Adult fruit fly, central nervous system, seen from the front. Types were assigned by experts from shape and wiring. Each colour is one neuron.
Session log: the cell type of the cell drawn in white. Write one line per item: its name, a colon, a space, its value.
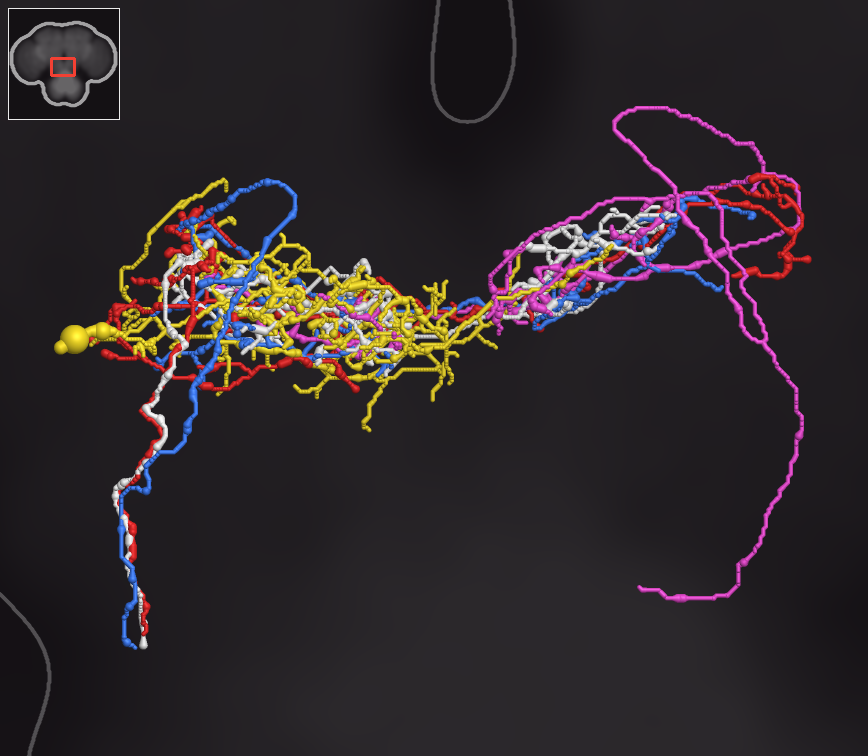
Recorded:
cell type: PhG1b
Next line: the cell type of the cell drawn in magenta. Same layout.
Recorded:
cell type: PhG4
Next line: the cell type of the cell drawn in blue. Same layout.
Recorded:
cell type: PhG1c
